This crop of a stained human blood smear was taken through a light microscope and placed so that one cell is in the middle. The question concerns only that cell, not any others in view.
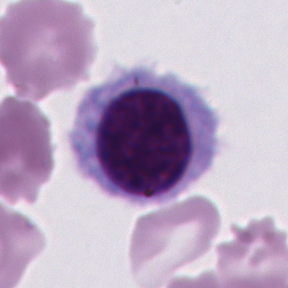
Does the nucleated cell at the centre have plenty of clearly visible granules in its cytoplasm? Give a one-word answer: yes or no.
No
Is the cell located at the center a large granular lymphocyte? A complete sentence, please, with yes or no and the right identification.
No, it isn't a large granular lymphocyte; what sits in the middle is a hairy cell.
